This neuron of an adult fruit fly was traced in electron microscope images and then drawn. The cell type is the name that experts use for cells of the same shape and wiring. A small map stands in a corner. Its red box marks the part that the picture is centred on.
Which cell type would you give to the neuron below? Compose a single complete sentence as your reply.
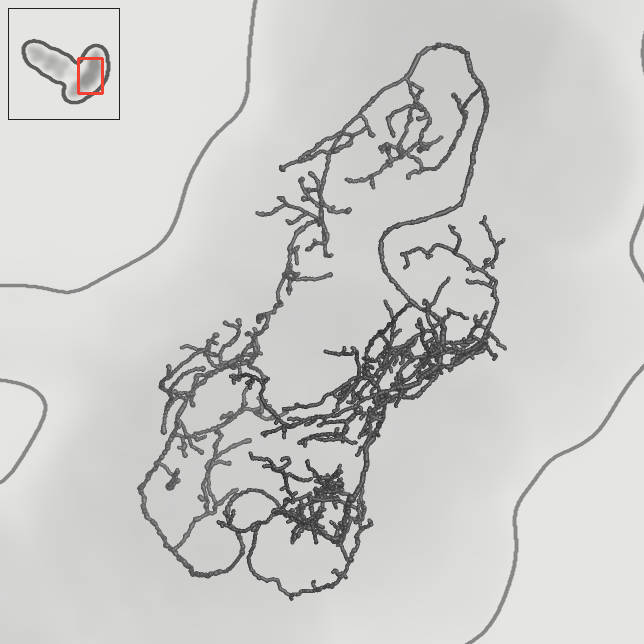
As for cell type, this neuron is FLA016.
